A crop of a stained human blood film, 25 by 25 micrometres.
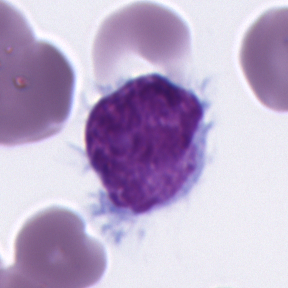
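Hairy cell with fine hair-like projections fringing its surface, most abundant at the lower left; it is the nucleated cell at the centre of a stained peripheral blood smear. A single unlobed nucleus fills most of the cell, leaving a scant rim of pale blue-grey cytoplasm.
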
